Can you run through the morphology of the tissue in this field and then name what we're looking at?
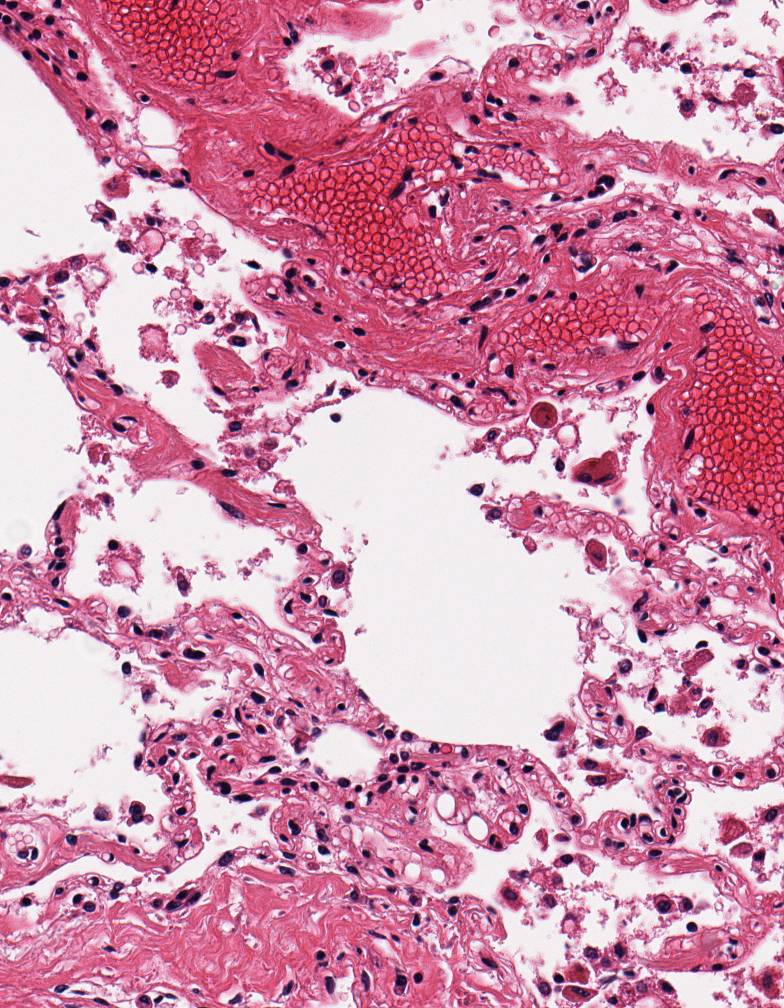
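Most of the field is a lace-like network of thin septa outlining many irregular, open, empty spaces. Across the upper half, large vessels tightly packed with red blood cells run diagonally towards the right edge. Rounded cells with abundant pink cytoplasm lie free in the spaces, most numerous on the right. At bottom left, septa thicken into a broad pink fibrous zone. The tissue is lung.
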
